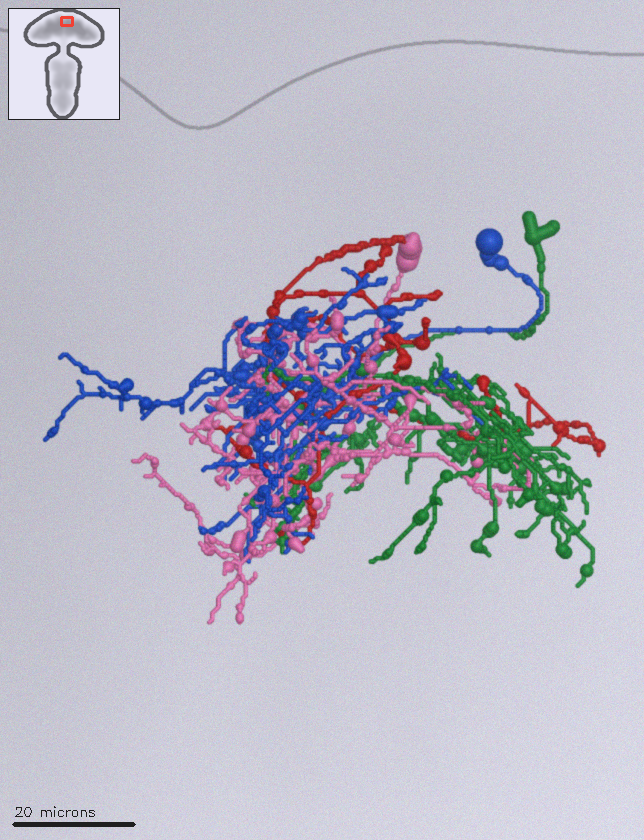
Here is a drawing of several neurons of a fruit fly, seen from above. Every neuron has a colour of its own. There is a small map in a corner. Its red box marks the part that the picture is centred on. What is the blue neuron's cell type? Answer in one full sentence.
Typed by cell type, the neuron is PRW024.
